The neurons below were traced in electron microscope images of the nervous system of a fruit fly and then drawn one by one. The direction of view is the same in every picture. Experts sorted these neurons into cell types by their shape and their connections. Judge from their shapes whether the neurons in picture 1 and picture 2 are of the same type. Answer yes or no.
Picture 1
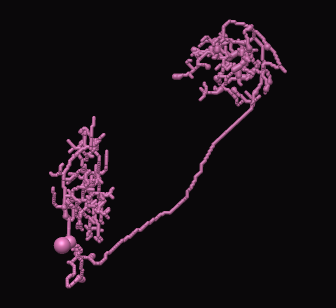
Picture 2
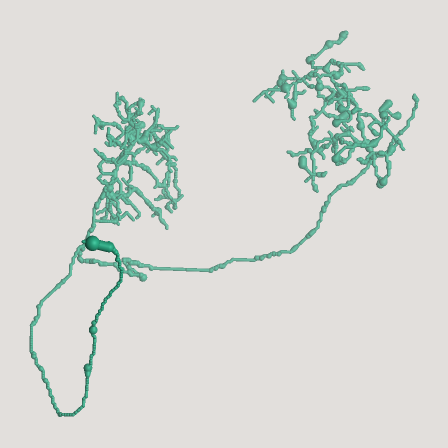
yes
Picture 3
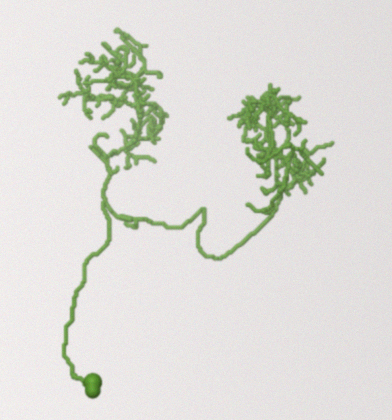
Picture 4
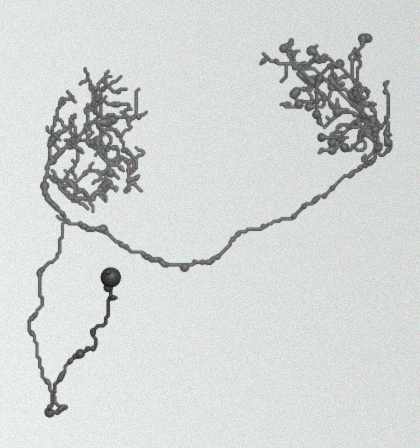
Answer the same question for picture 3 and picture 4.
yes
